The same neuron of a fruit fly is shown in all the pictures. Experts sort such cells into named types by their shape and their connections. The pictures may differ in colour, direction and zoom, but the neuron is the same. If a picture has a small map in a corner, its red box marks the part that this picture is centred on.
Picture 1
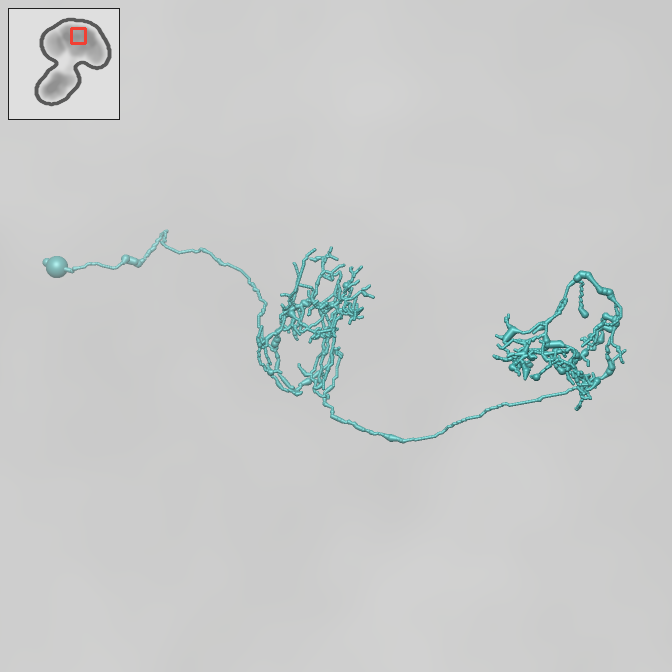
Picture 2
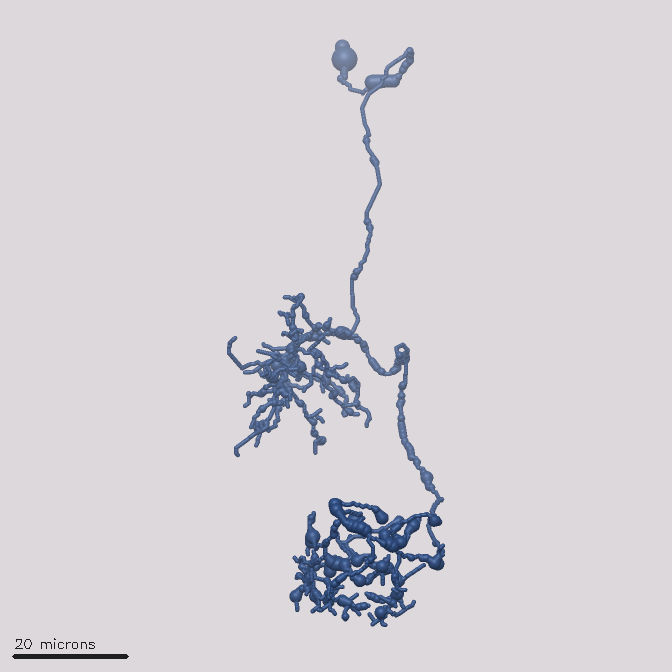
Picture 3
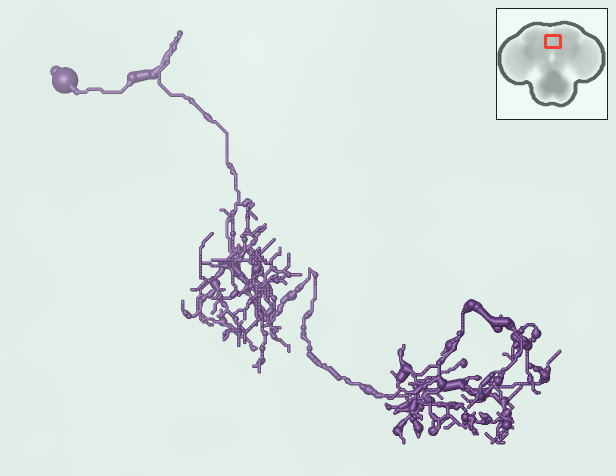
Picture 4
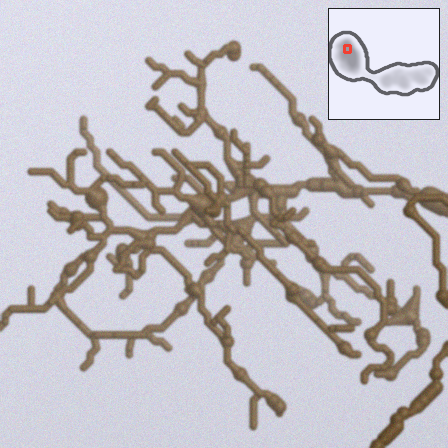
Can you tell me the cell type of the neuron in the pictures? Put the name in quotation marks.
"hDeltaJ"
